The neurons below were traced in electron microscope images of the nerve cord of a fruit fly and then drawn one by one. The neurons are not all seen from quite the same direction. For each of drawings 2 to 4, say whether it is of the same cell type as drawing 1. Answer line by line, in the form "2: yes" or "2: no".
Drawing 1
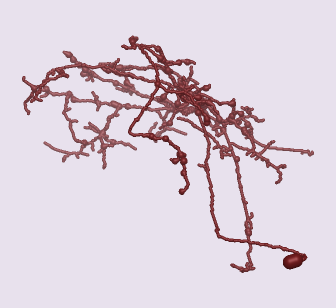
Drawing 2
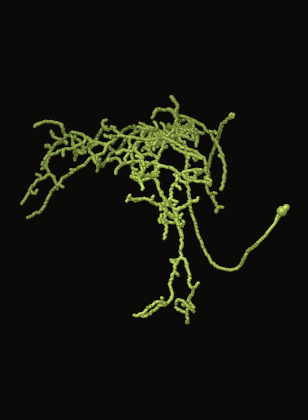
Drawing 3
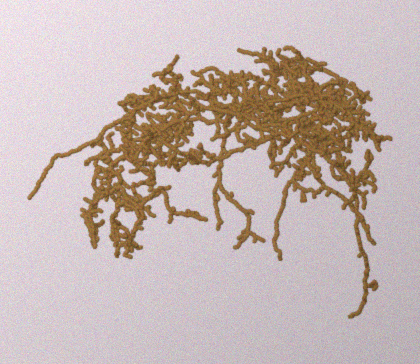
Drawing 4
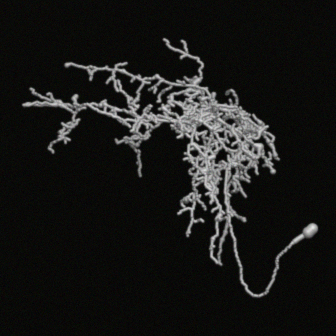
2: yes
3: no
4: yes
